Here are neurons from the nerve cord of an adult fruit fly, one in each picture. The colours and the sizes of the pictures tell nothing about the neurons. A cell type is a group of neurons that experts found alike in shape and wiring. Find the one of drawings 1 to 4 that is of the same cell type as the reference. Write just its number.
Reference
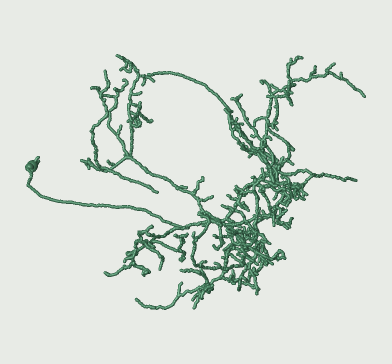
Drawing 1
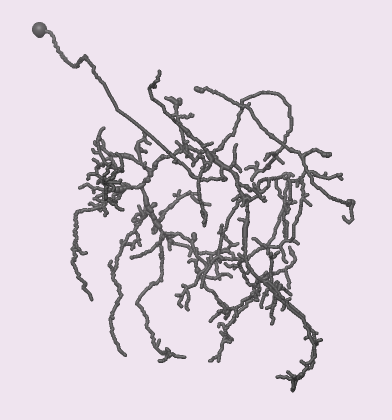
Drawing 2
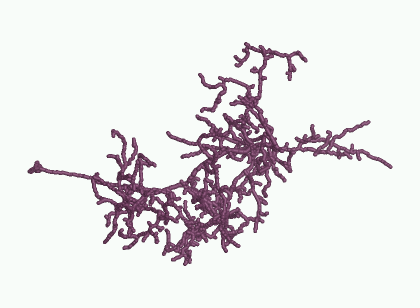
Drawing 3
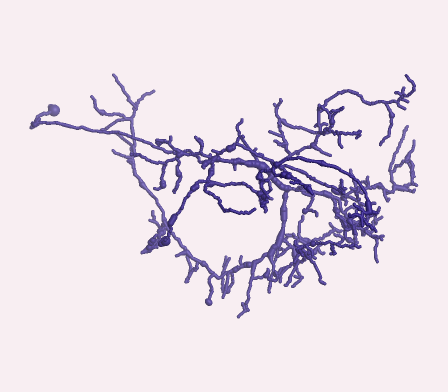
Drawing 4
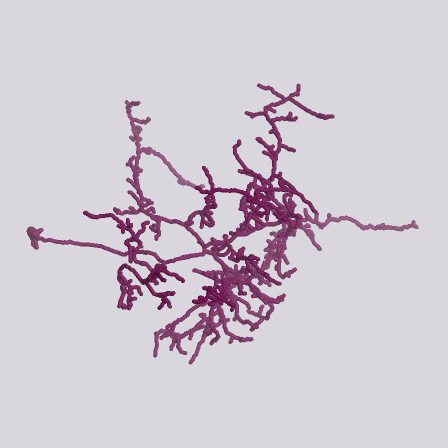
4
